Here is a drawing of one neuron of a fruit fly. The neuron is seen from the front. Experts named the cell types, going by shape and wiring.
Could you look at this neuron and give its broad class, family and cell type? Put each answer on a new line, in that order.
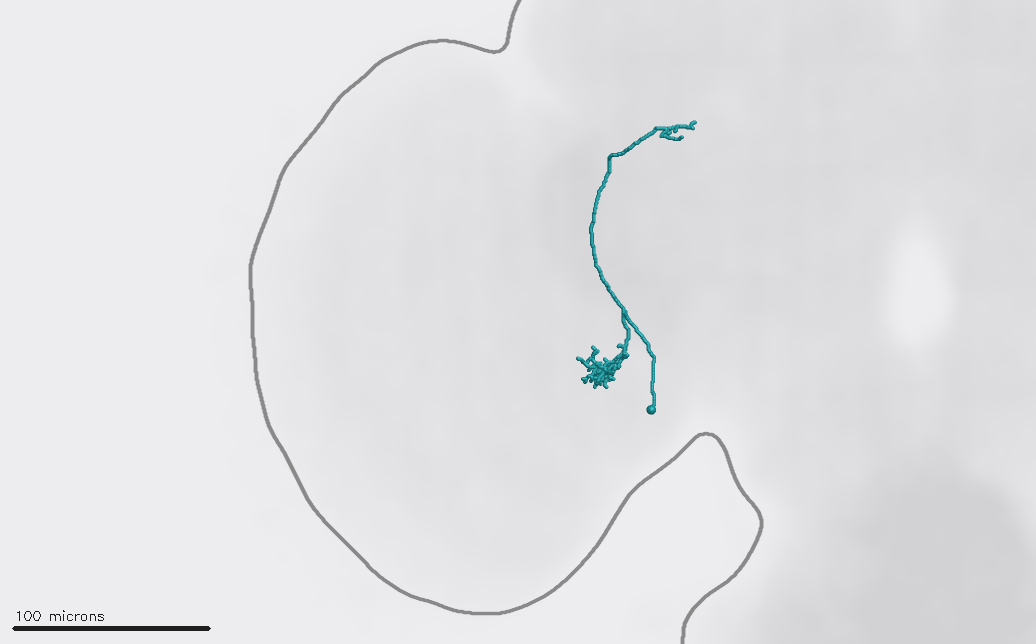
visual projection neuron
LC
LC30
